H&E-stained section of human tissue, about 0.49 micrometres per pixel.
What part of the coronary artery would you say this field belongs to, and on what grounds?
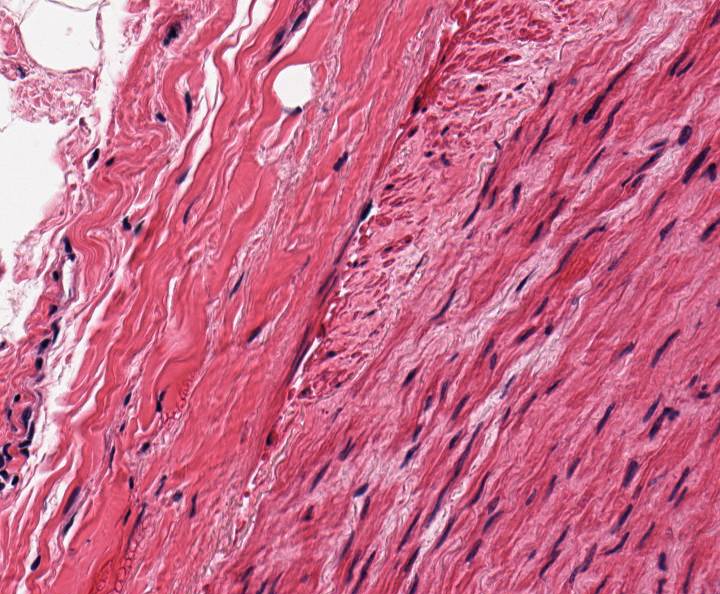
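What I see is the tunica media, in the broader smooth muscle area on the right. There the nuclei look elongated and cigar-shaped, lying parallel to the fibres.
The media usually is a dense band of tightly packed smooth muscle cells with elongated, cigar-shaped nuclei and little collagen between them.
The narrower left band is dense collagen, wavy, bright pink and with few nuclei; both areas run diagonally from lower left to upper right.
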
